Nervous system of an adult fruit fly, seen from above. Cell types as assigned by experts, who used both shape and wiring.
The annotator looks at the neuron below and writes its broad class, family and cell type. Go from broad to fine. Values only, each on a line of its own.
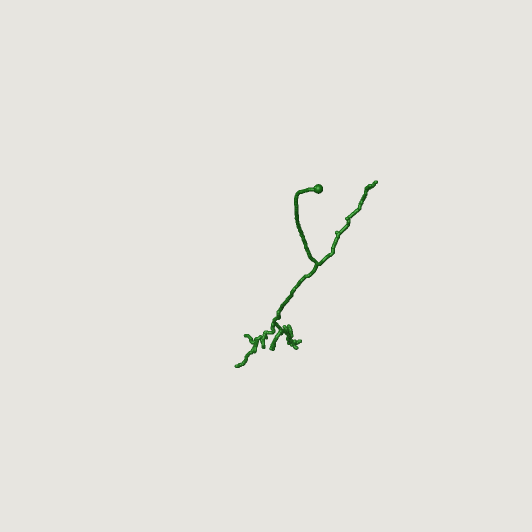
central-brain intrinsic neuron
hemilineage SMPad2
PS008_a2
